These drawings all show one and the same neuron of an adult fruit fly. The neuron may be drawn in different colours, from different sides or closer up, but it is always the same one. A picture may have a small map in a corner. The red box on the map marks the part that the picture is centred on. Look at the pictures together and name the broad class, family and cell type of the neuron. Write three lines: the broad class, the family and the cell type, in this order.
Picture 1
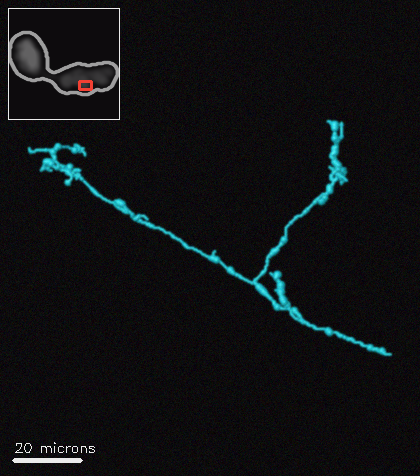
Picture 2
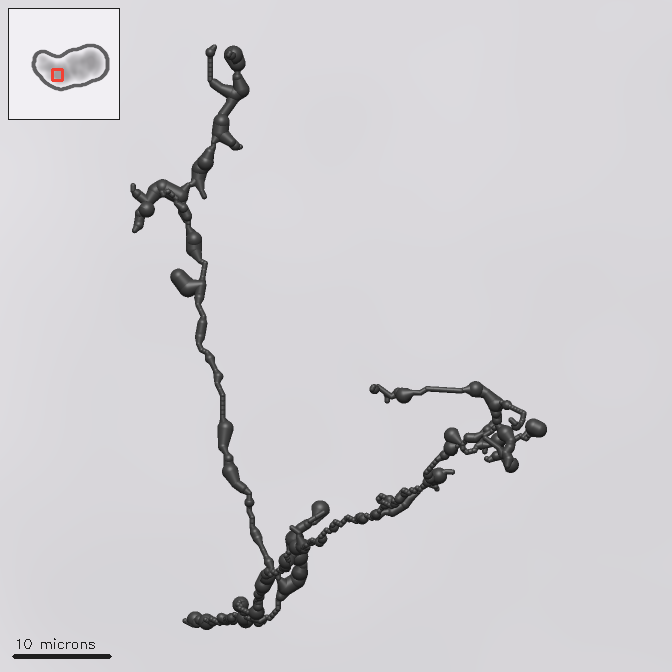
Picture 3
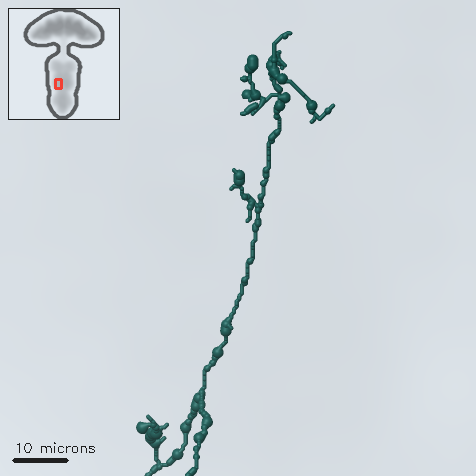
sensory neuron entering the nerve cord
class mechanosensory proprioceptive
SNpp41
